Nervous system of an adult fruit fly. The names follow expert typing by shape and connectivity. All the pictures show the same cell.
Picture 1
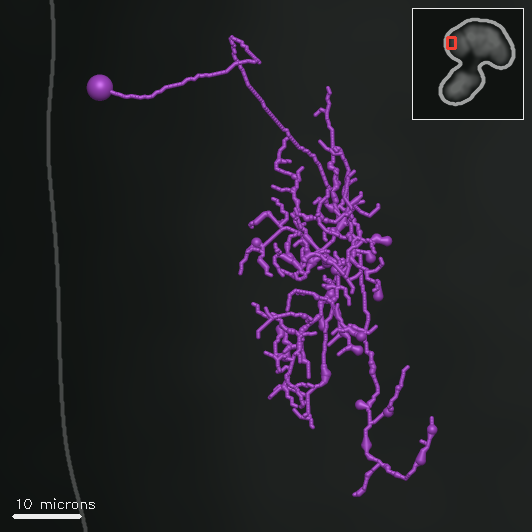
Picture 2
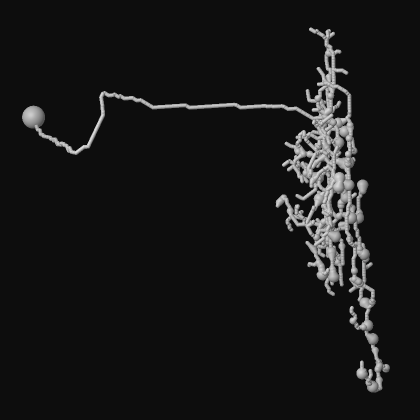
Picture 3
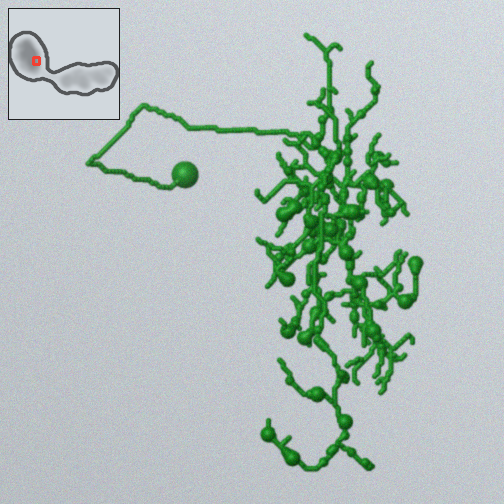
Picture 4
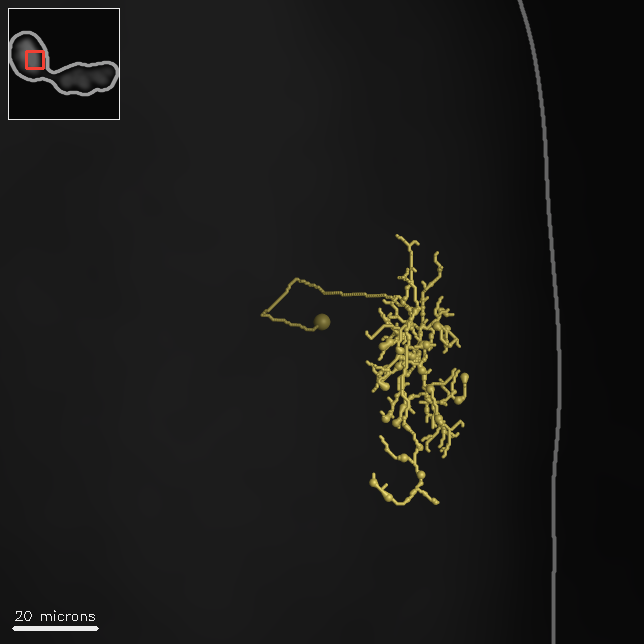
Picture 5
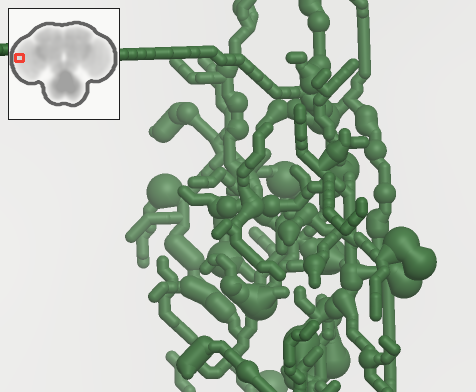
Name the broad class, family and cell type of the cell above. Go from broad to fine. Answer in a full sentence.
An optic-lobe intrinsic neuron of the Cm family, type Cm6.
